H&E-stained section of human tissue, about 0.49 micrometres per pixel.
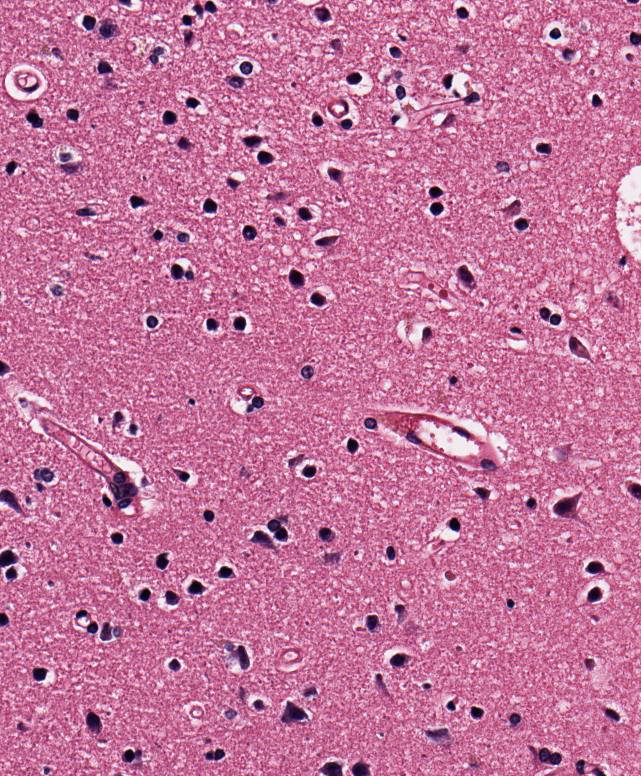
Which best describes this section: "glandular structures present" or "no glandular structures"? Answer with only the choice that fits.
No glandular structures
